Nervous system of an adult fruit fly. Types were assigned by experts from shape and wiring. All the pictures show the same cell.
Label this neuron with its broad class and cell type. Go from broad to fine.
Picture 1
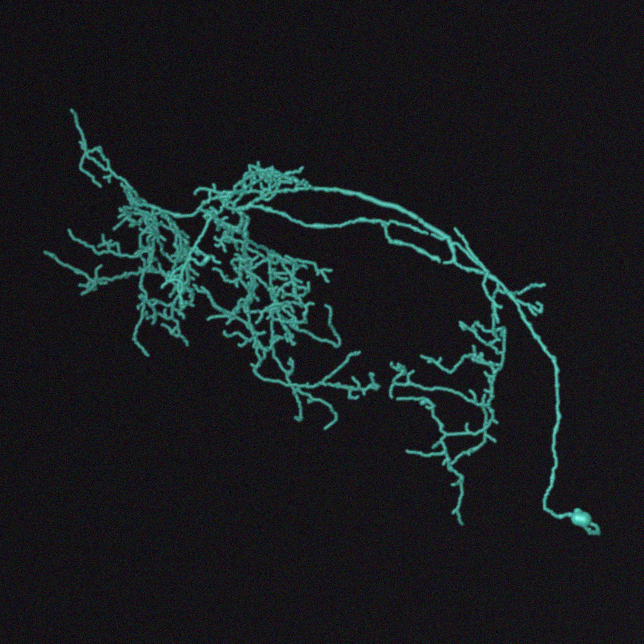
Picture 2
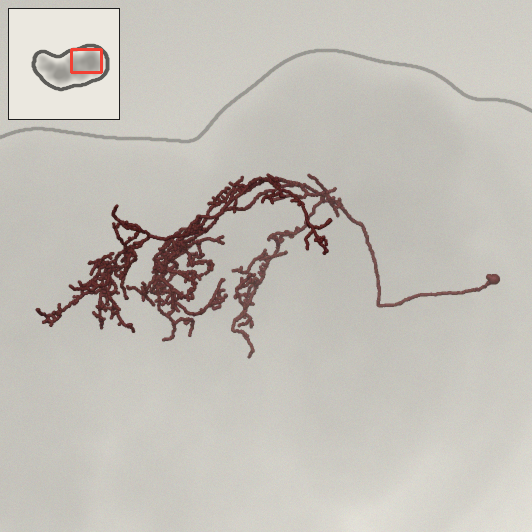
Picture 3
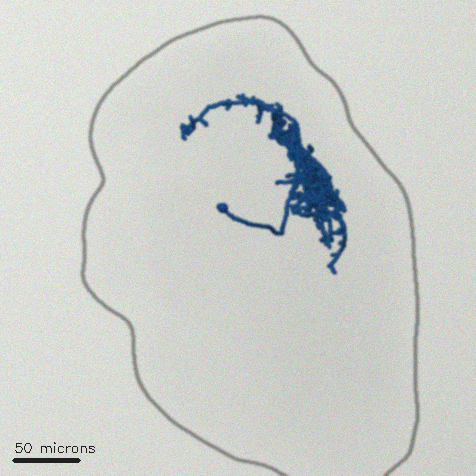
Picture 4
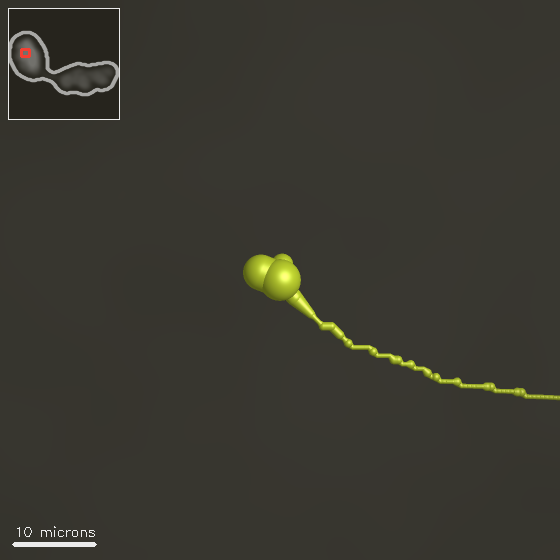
central-brain intrinsic neuron; ATL042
